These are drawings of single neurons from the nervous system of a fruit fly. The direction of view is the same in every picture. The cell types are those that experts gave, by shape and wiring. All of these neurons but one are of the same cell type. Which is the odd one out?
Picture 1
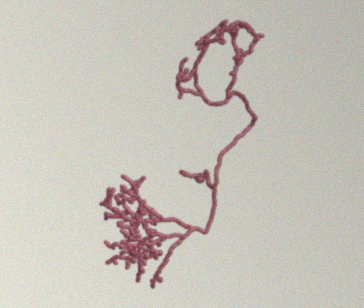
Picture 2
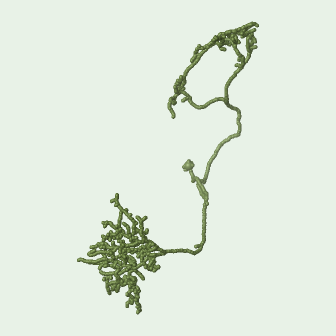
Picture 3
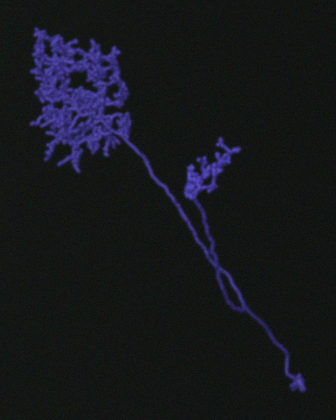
Picture 3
